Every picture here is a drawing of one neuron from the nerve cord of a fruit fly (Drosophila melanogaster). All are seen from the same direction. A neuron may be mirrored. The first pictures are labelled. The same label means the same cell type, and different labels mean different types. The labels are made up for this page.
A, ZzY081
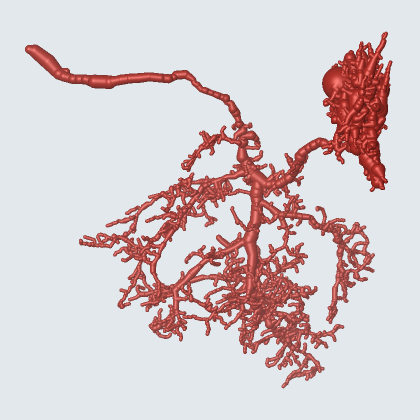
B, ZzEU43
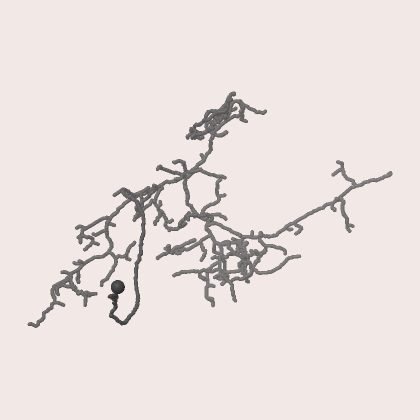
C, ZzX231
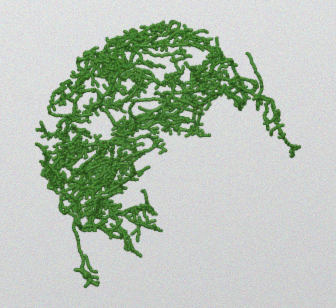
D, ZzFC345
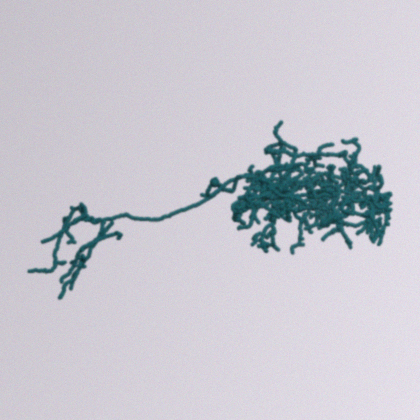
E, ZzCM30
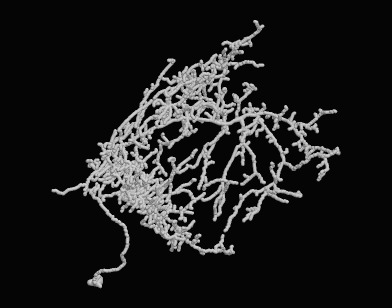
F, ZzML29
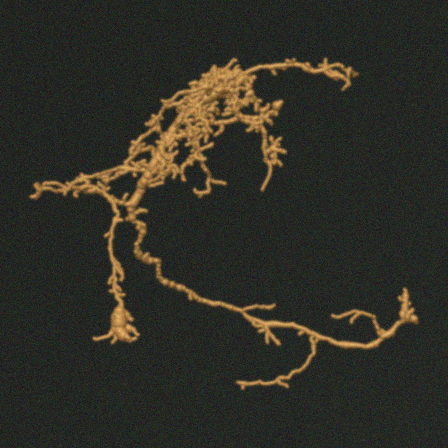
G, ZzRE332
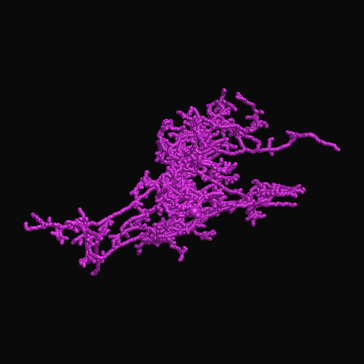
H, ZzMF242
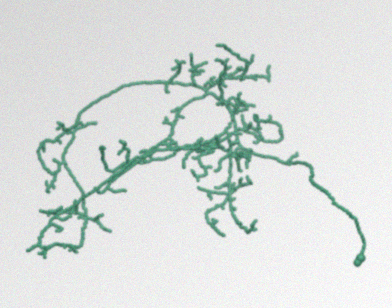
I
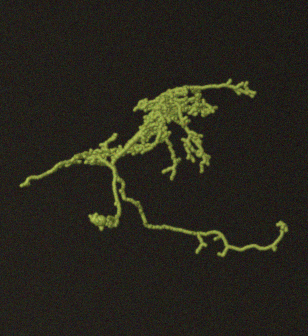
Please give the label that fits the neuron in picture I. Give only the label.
ZzML29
